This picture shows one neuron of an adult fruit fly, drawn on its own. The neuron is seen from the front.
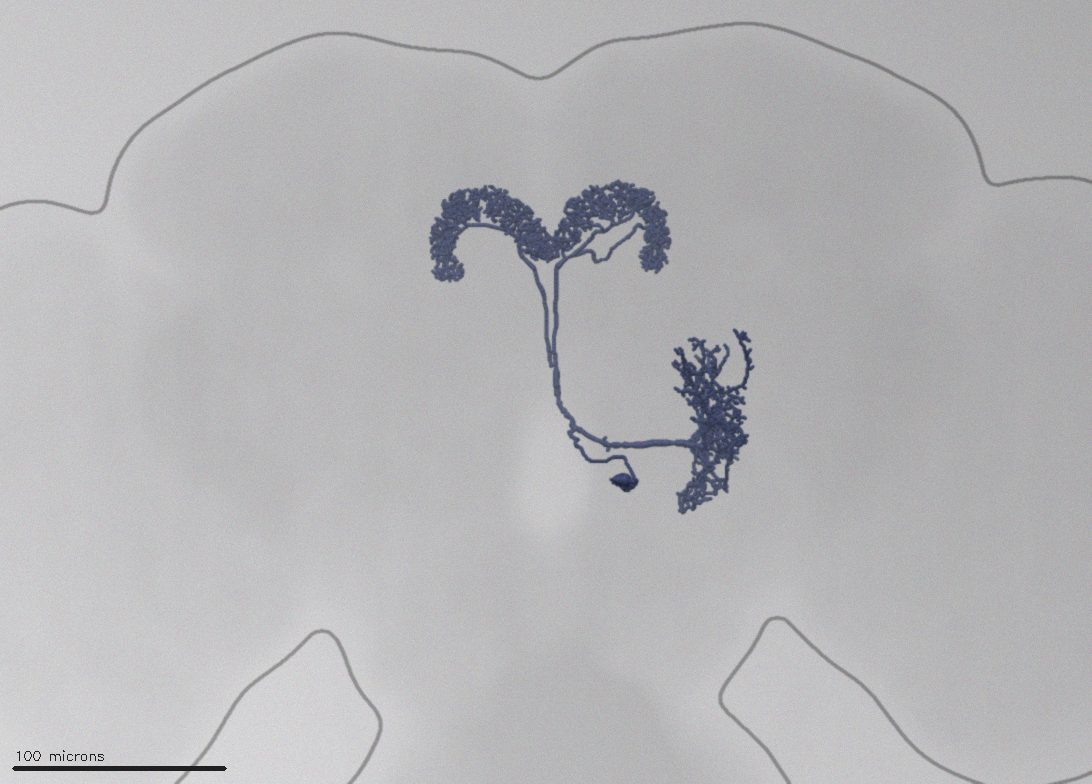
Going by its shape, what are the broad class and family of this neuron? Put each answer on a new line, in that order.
central-brain intrinsic neuron
class CX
